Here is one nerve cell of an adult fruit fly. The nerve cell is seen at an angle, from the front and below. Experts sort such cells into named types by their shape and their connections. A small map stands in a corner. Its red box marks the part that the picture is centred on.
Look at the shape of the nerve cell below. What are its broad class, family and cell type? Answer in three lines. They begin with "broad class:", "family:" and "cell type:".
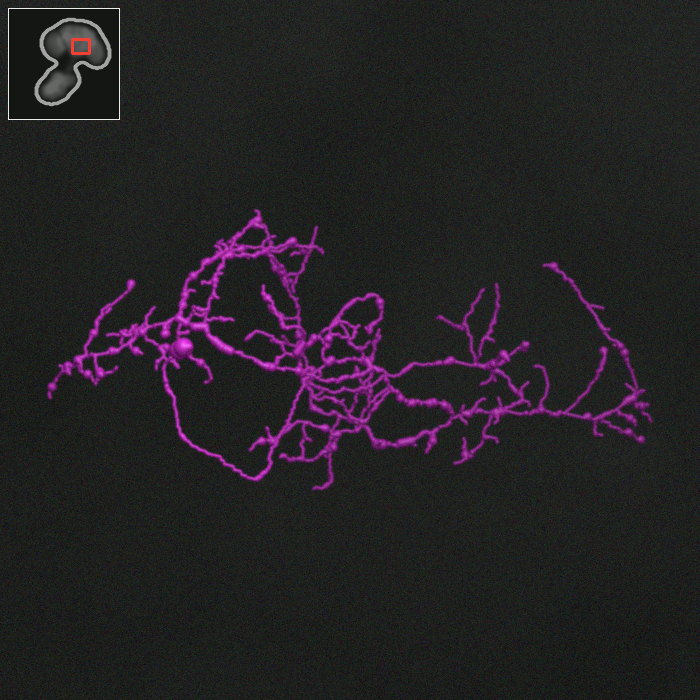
broad class: central-brain intrinsic neuron
family: hemilineage TRdm
cell type: GNG239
